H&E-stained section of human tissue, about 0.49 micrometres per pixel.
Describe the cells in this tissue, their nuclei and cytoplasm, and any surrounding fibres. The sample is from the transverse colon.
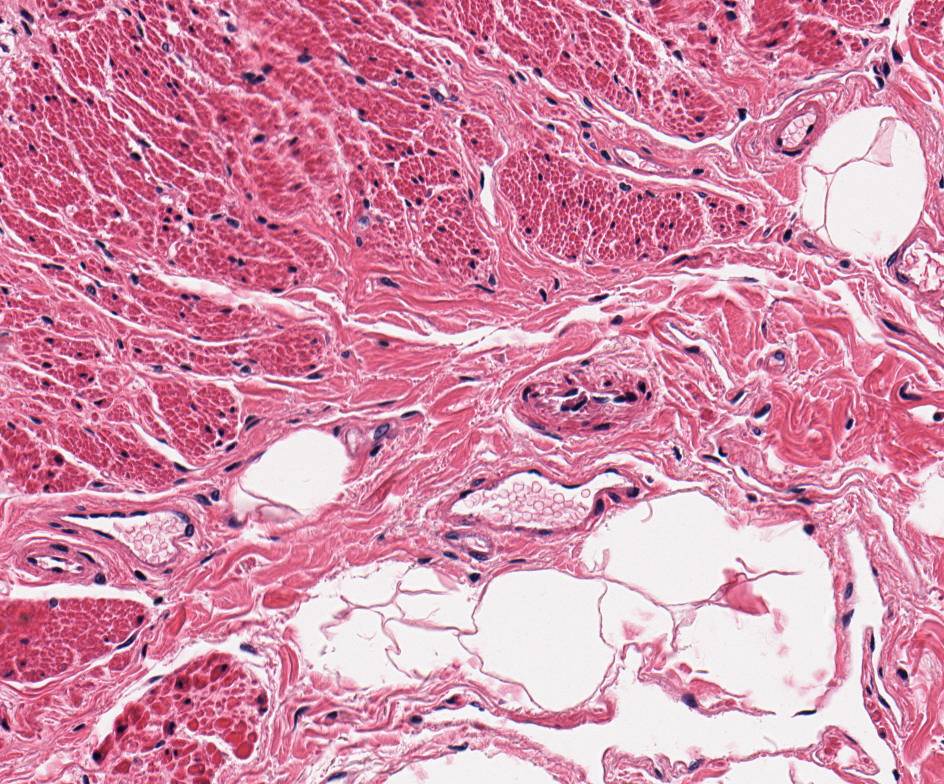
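Muscle bundles fill the upper left; looser fibrous tissue with vessels and fat, the lower right. Fat cells, thin-membraned empty white spaces, cluster there, plus one at the upper right edge. Epithelium and glands are absent. White clefts part many bundles from the collagen, consistent with processing shrinkage.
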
